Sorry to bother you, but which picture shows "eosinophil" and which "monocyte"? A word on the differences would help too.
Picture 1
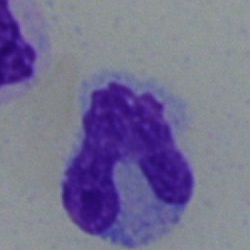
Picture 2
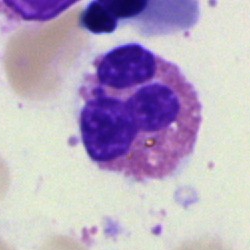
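The monocyte is in picture 1 and the eosinophil in picture 2. The monocyte's nucleus forms a curved band like an inverted U with its two limbs pointing downward, and pale bluish-lilac cytoplasm fills the space between those limbs.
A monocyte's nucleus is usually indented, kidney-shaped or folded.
No nucleoli can be seen in it.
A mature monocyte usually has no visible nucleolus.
Its outline is rounded, with a slightly irregular edge. In the eosinophil, the chromatin is dense and dark purple, and the outline is roughly round.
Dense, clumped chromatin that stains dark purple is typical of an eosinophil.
Each picture also holds part of another cell: a darkly stained one at the upper left corner of picture 1, not touching the monocyte, and a dark nucleus just above the eosinophil at the top edge of picture 2.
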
